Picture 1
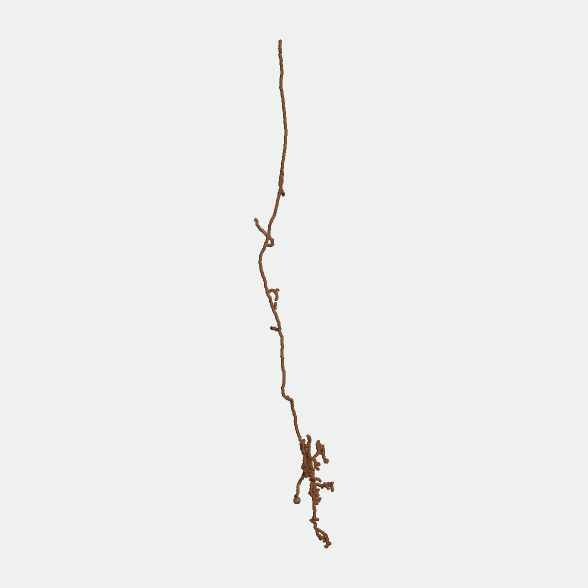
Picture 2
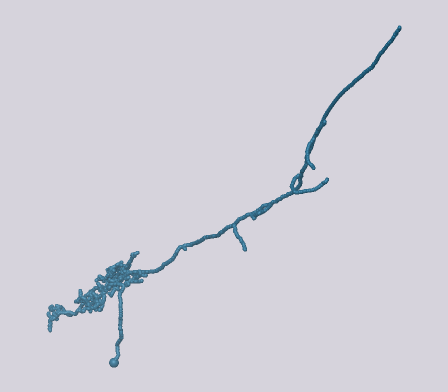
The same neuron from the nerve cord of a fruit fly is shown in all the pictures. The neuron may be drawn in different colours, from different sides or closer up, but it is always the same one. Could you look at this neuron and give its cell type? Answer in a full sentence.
The cell type is AN10B039.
